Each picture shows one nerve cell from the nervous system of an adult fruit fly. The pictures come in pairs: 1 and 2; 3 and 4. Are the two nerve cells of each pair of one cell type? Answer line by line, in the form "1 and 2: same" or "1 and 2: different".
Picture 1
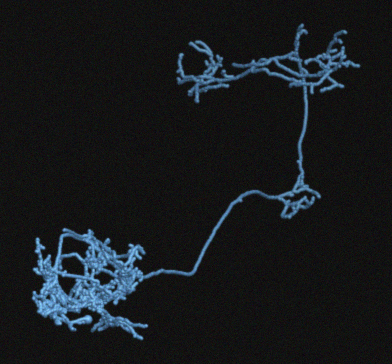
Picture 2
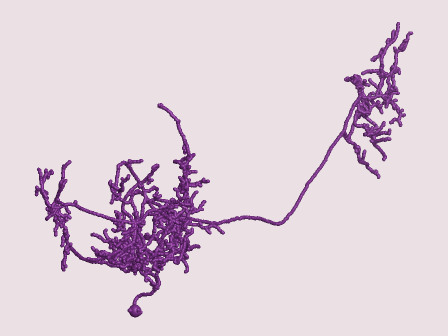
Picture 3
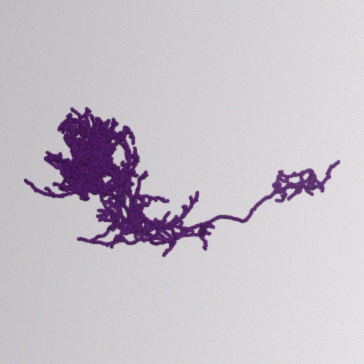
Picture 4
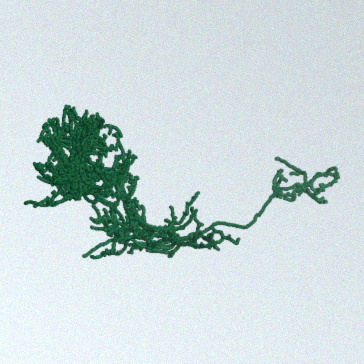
1 and 2: same
3 and 4: same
